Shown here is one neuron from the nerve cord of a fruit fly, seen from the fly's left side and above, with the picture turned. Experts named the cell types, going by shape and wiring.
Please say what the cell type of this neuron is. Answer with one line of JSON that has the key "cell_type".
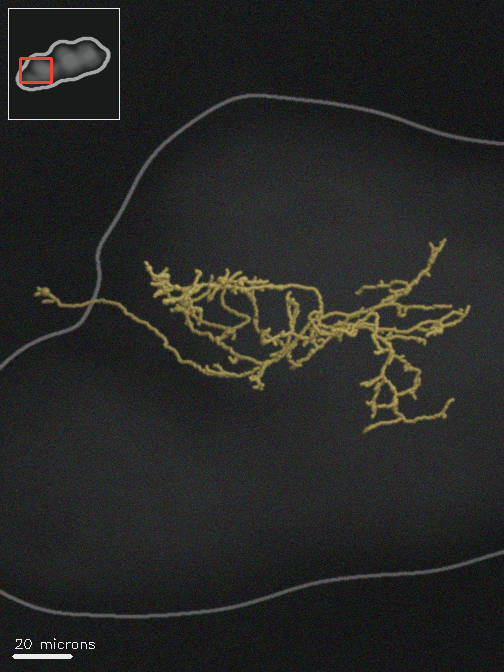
{"cell_type": "IN21A062"}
